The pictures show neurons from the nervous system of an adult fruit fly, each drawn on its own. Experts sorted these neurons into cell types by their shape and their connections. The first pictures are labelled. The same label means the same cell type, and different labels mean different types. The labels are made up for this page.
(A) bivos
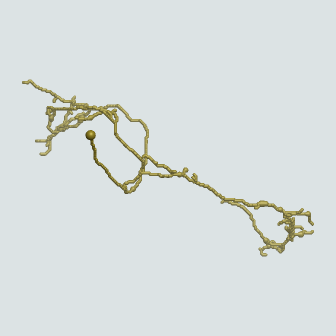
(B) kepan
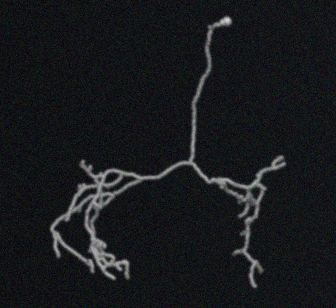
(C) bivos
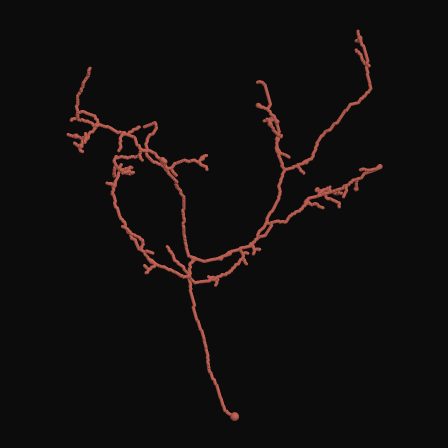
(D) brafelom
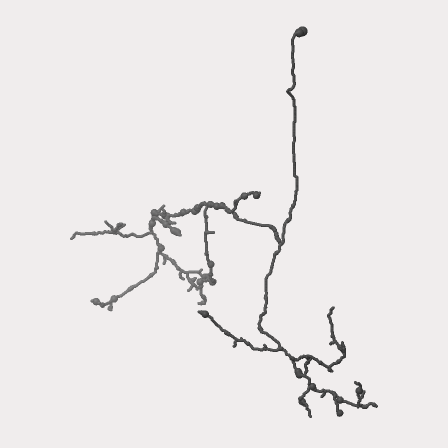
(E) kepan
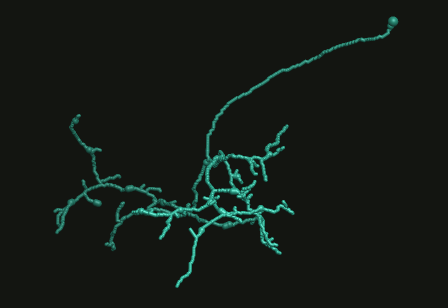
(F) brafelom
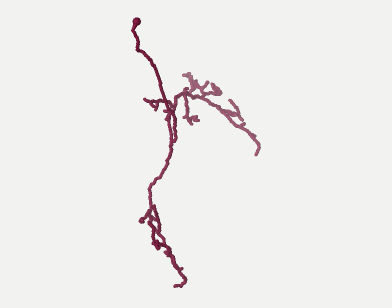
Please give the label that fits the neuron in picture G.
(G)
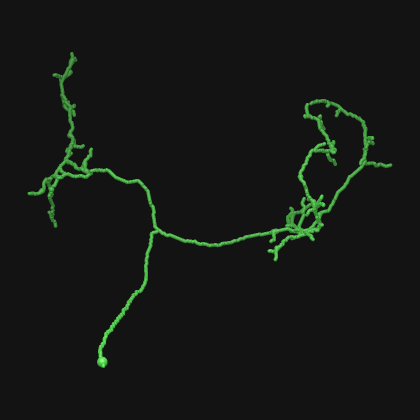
kepan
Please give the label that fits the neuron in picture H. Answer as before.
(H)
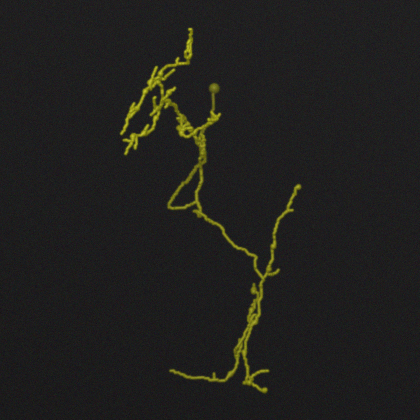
brafelom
